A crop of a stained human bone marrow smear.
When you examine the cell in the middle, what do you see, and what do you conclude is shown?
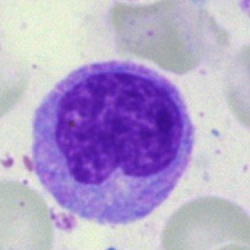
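Starting with the outline, the cell is round and smooth. Moving to the nucleus, it has a notch on its lower side that gives it a kidney shape. Its position is toward the top of the cell, so the widest band of cytoplasm lies below it. Checking the chromatin, it is clumped, with paler patches between the darker areas. This cell is a monocyte.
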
